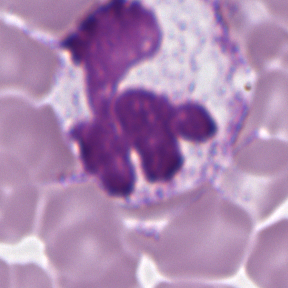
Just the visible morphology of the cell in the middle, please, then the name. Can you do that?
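Several lobes make up the nucleus, whose chromatin is dark purple and coarsely clumped. Cytoplasm pale and nearly colourless, sprinkled with fine violet granules. Answer: segmented neutrophil.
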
